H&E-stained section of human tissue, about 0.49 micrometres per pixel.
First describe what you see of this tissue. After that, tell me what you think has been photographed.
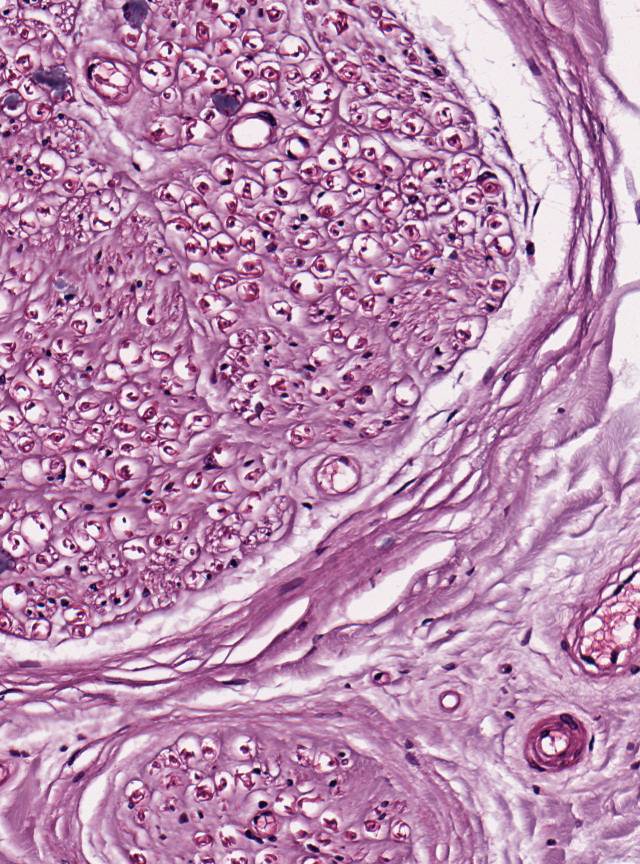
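A large rounded fascicle of nerve fibres fills the upper left, with a smaller one along the bottom edge. Cut across, each fibre shows a pink central axon within a clear round halo. Small dark oval to elongated nuclei lie between the fibres within the fascicles. Loose pale pink connective tissue with sparse spindle-shaped nuclei lies between the fascicles at lower right. This is tibial nerve.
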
